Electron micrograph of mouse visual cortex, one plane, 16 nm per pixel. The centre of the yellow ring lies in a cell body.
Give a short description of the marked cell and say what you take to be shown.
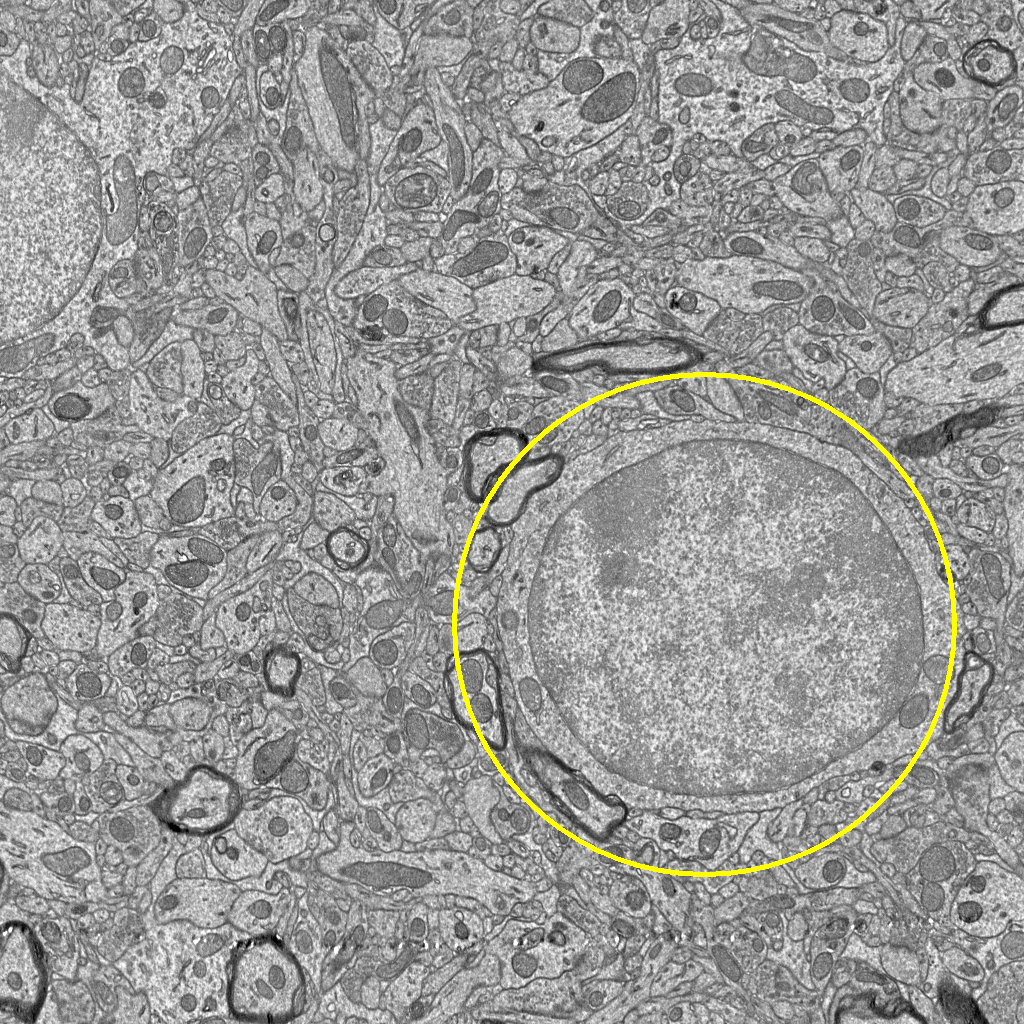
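Shown whole within the ring, the nucleus has a round, smooth outline. Chromatin is finely granular, with no thick dark band lining the envelope. No distinct nucleolus is seen. A few mitochondria lie in the cytoplasmic rim at the right nuclear edge. The cell is an oligodendrocyte.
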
